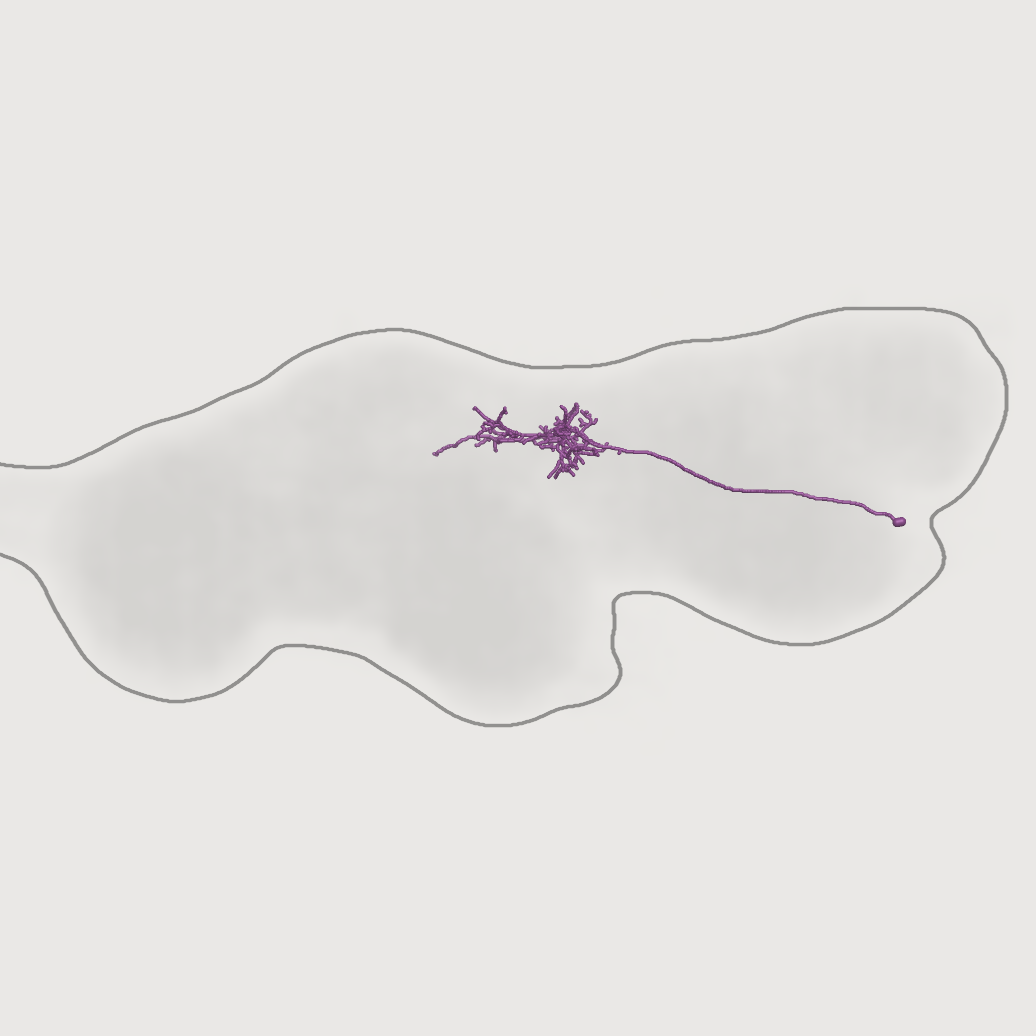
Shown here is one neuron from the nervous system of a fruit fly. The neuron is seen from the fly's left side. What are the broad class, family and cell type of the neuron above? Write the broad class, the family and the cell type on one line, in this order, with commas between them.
nerve-cord intrinsic neuron, hemilineage 06A, IN06A097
